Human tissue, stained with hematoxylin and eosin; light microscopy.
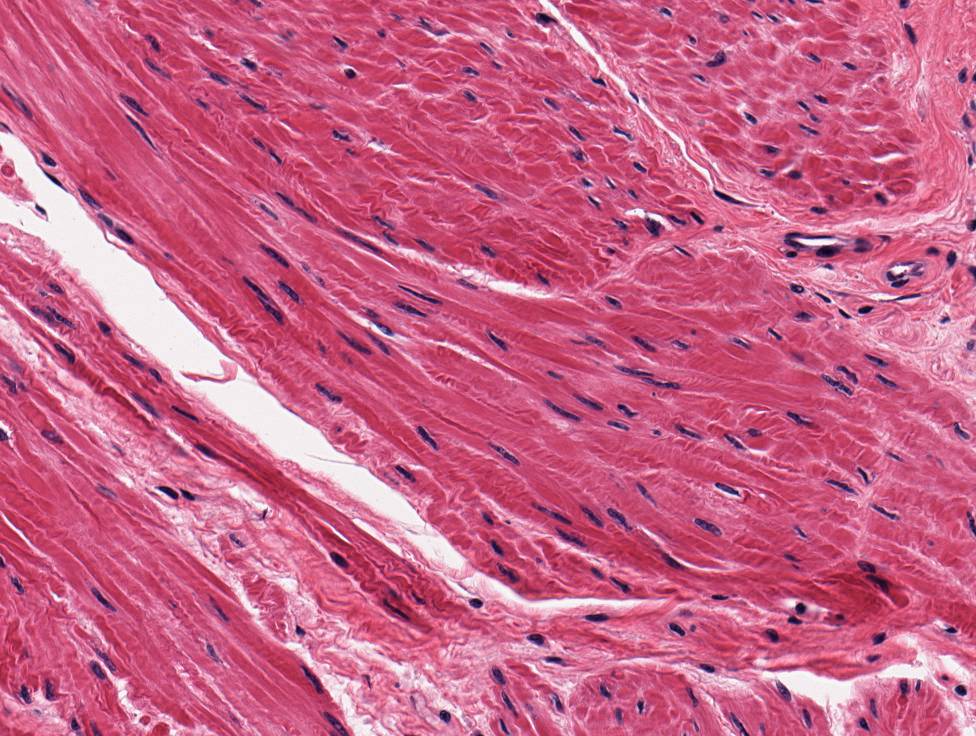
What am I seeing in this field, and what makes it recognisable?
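That's smooth muscle. Eosin-pink fibres fill most of the field in parallel bundles running from upper left to lower right, with dark blue elongated nuclei aligned along them. In the upper right corner they're cut across or obliquely, giving short rounded profiles with shorter nuclei.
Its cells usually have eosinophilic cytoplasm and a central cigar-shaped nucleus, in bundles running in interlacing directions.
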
